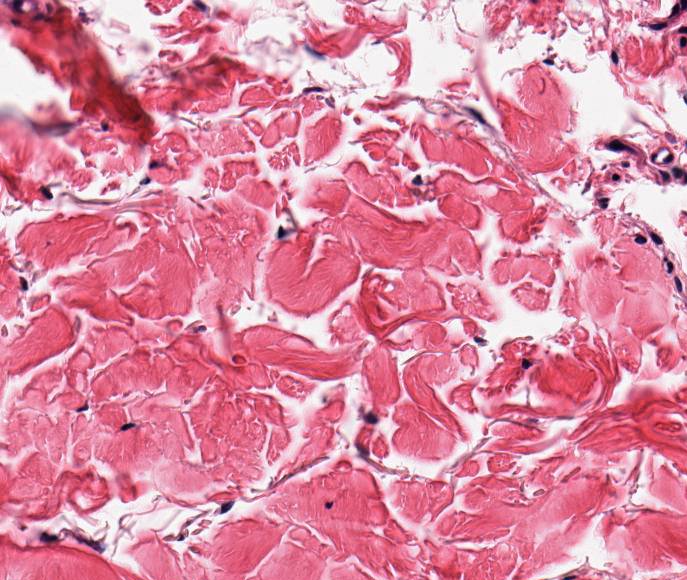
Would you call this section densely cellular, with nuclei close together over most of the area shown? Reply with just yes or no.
No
